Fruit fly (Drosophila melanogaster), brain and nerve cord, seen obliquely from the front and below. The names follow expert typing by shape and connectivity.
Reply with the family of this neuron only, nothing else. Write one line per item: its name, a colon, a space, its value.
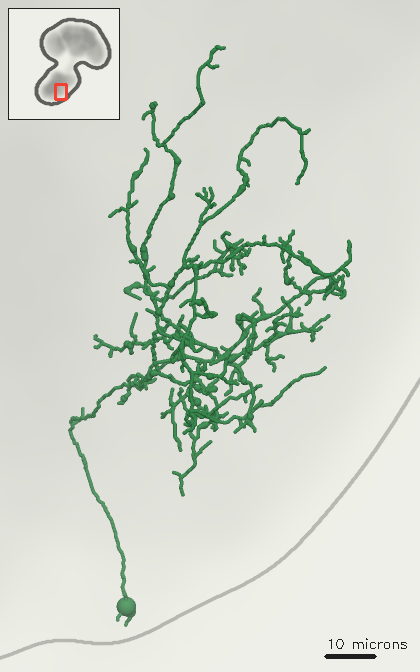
family: hemilineage 20A.22A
